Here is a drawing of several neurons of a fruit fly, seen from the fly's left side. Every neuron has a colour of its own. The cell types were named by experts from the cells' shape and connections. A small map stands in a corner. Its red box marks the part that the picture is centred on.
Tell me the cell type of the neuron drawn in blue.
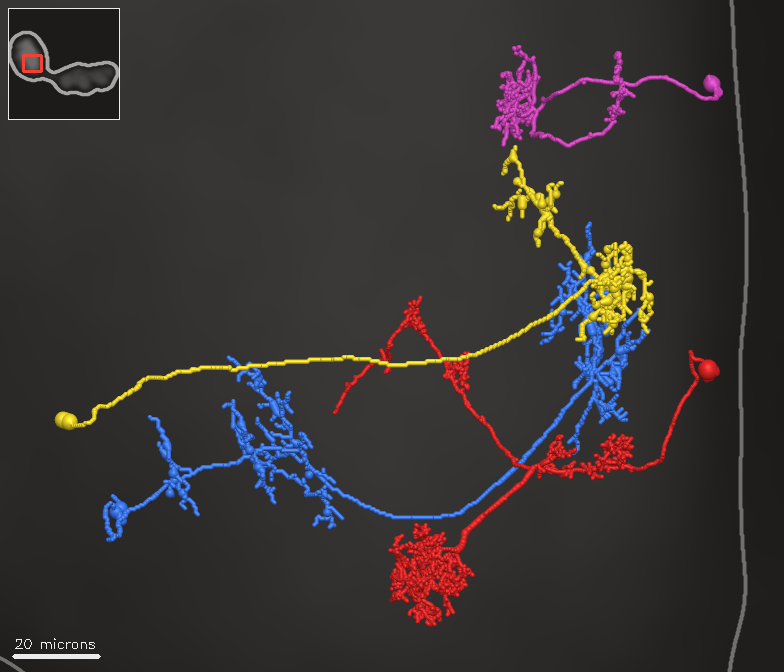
TmY15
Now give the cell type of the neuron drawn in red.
Y3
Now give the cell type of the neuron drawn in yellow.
TmY20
